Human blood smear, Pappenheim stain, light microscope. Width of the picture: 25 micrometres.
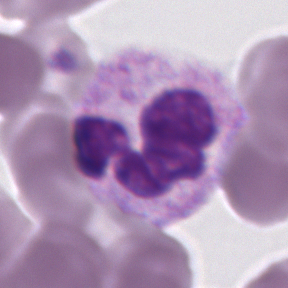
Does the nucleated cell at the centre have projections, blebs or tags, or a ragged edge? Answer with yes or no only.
No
